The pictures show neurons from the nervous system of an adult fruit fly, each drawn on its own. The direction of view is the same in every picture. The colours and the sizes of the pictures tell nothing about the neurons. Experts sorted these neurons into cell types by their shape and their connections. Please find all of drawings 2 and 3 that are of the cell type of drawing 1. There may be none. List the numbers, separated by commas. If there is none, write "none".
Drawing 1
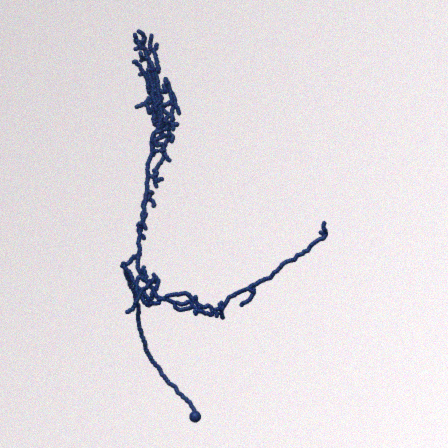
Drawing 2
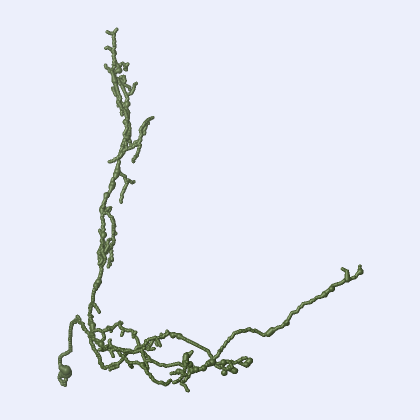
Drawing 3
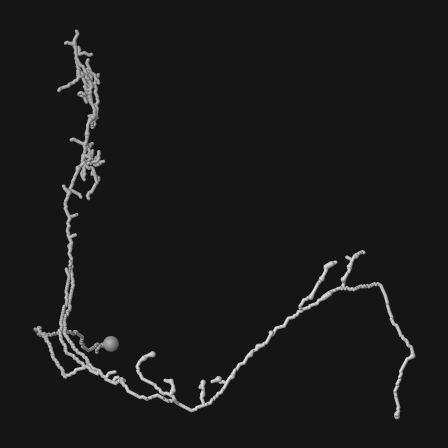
2, 3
